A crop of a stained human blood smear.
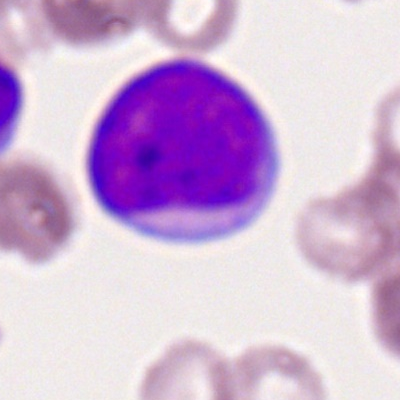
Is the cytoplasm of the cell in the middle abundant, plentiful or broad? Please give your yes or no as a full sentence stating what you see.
No, its cytoplasm is scant rather than broad.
